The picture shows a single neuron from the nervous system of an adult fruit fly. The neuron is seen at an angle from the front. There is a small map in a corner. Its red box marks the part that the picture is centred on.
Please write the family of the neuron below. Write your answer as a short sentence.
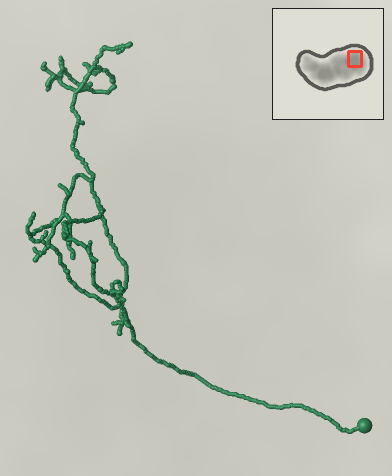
The family is hemilineage EBa1.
